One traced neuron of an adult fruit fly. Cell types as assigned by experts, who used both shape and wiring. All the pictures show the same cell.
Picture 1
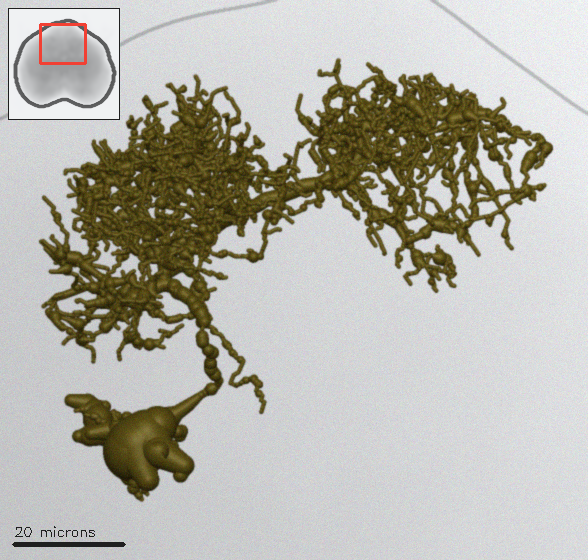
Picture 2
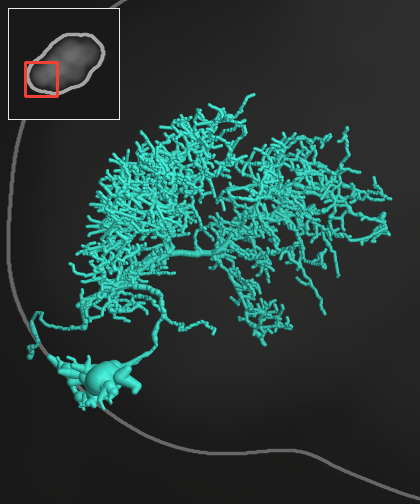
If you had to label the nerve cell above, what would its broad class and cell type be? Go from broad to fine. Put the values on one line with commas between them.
nerve-cord intrinsic neuron, INXXX275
